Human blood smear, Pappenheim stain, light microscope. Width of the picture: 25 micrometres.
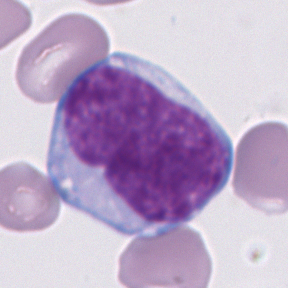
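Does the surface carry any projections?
No; the outline is smooth.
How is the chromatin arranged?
Finely stippled, not clumped into dark blocks.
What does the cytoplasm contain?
No granules; one small clear spot at the lower left.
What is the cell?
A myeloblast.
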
